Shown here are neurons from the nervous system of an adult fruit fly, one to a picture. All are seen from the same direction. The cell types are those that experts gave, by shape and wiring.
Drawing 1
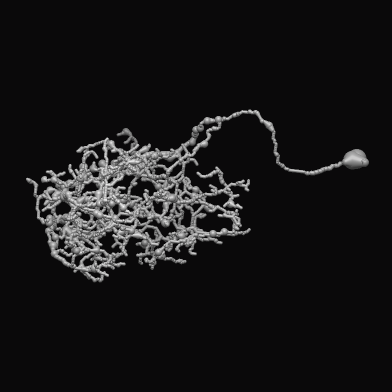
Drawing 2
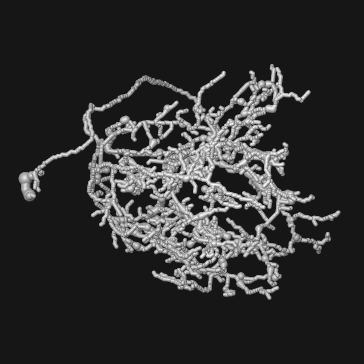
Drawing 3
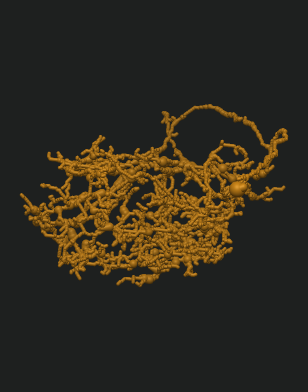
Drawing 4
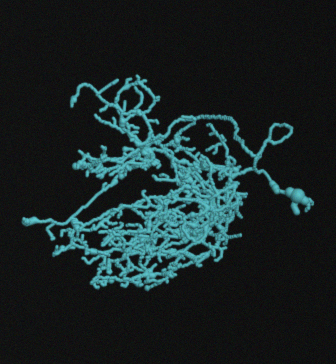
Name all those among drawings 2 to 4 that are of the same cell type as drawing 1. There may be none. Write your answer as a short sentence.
None of them is of the same cell type.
